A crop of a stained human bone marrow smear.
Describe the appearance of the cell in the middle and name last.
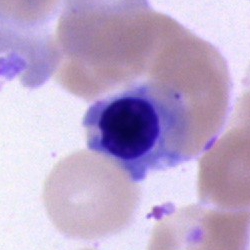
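The nucleus lies toward the left of the cell, with more cytoplasm spread to its right. Its chromatin is dense and stains a dark purple almost evenly throughout. The cytoplasm is a pale lavender-blue. The cell outline is irregular, with small bulges along its lower edge. The cell is an erythroblast.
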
